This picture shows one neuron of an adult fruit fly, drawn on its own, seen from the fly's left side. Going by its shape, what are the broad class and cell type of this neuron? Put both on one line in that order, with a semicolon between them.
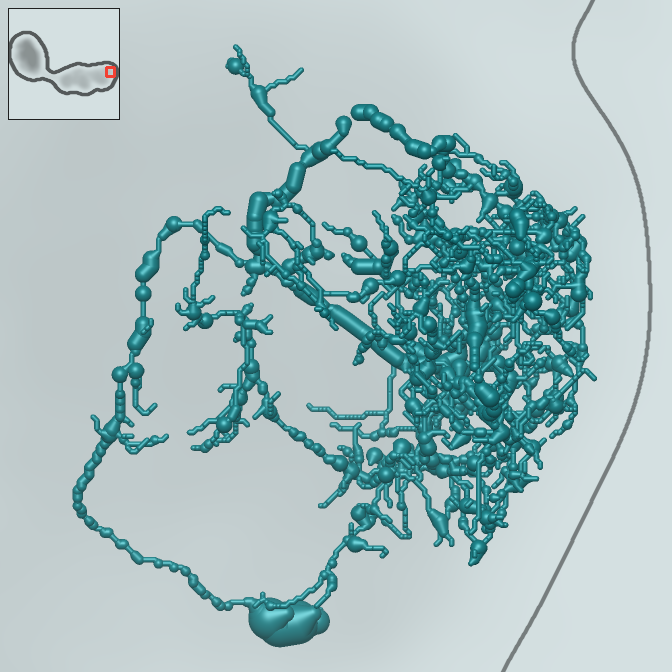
nerve-cord intrinsic neuron; INXXX239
